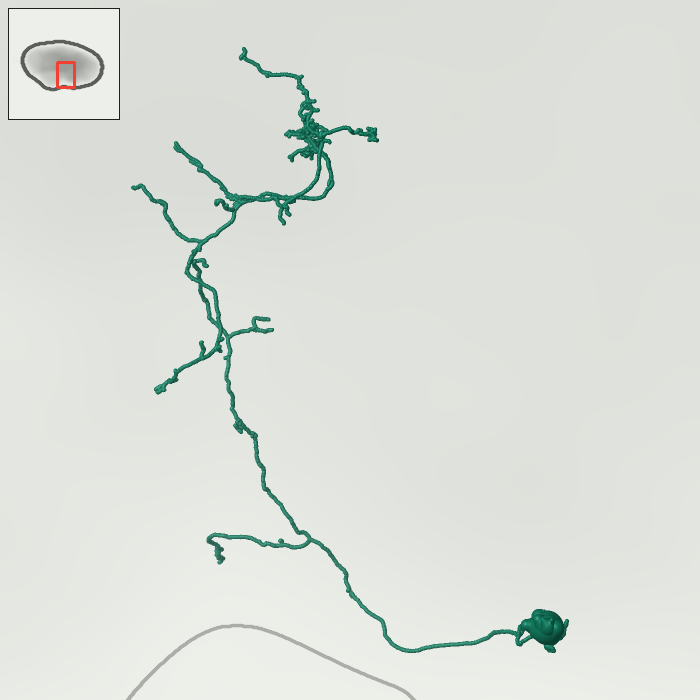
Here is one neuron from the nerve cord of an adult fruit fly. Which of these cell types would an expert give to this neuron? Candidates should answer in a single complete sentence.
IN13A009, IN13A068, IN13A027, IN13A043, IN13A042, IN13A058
Included in the cell type IN13A068 is this neuron.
